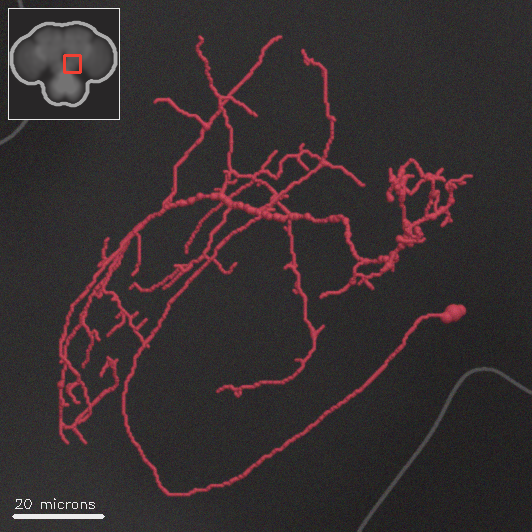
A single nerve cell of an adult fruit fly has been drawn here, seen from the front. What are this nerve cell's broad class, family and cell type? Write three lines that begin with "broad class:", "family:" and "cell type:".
broad class: central-brain intrinsic neuron
family: hemilineage LB3
cell type: CB1918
